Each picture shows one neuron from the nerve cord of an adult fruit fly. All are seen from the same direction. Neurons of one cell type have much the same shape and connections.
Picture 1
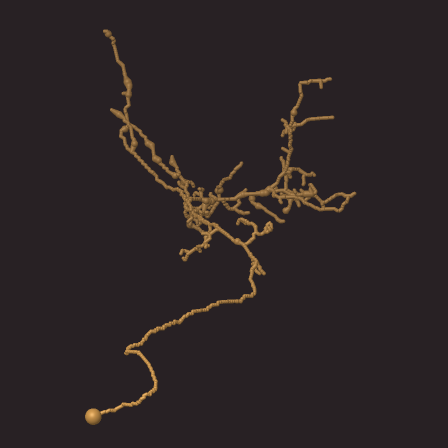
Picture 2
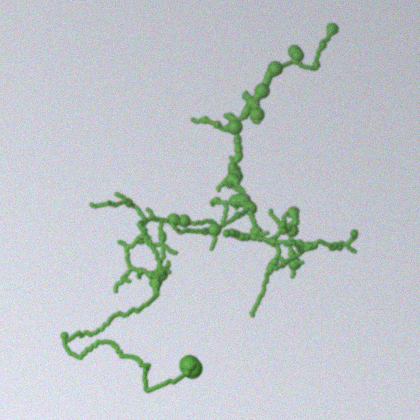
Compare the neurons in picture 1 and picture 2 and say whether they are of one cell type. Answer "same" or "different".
different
